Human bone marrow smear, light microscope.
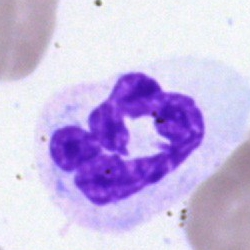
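Segmented neutrophil, the central cell in a stained human bone marrow smear. Its nucleus forms a closed ring around a clear central space. The ring is lumpy, with several bulging segments along its course. No nucleoli are visible. The cytoplasm is pale lilac-pink.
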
